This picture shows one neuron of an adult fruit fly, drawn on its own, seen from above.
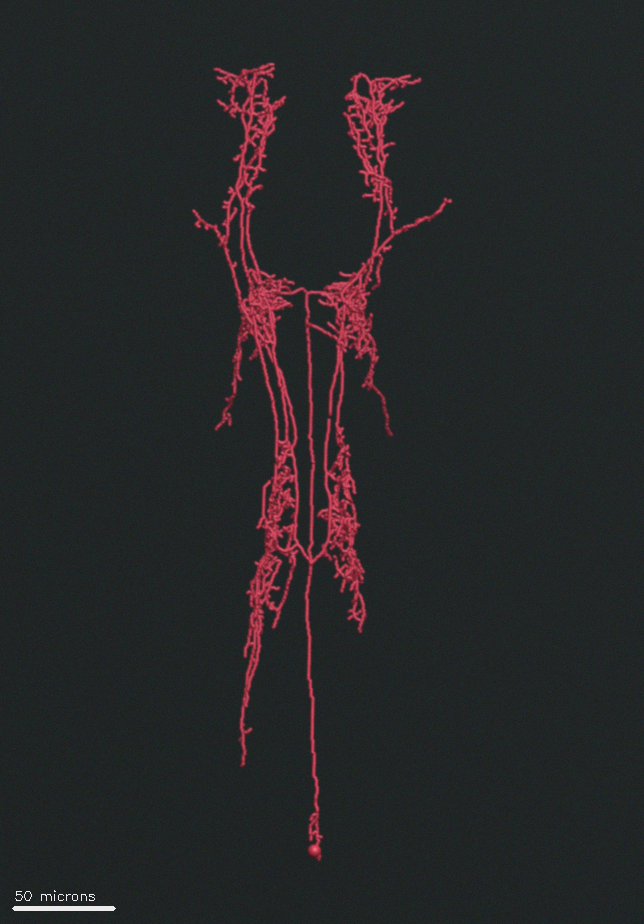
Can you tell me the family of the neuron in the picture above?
hemilineage 00A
